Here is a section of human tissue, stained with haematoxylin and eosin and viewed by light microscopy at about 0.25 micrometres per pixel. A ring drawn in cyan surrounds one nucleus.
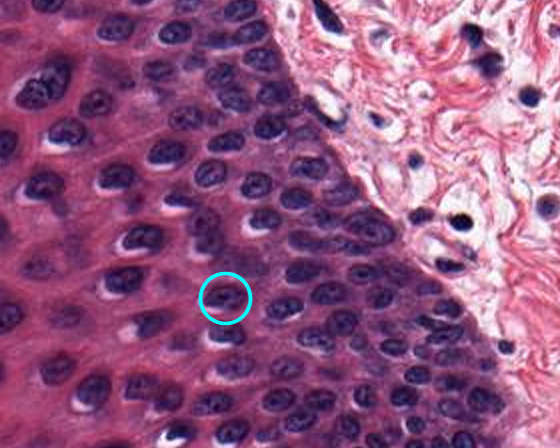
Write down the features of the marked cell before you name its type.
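The nucleus is oval, slightly longer side to side, and about the same size as the nuclei around it. The nucleus stains dark purple with a slightly mottled rather than perfectly uniform texture. A thin pale crescent lies along the lower left edge of the nucleus, separating it from the cytoplasm. The cytoplasm is pinkish purple and forms a moderate rim around the nucleus, with only faint borders against neighbouring cells. The cell sits among closely packed cells several layers in from the darker, more crowded band along the border with the pale pink fibrous tissue on the right. Type of cell: squamous epithelial cell.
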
